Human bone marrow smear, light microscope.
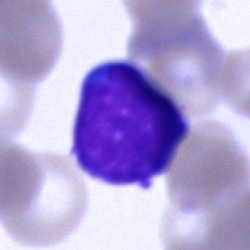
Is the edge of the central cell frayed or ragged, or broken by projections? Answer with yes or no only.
Yes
